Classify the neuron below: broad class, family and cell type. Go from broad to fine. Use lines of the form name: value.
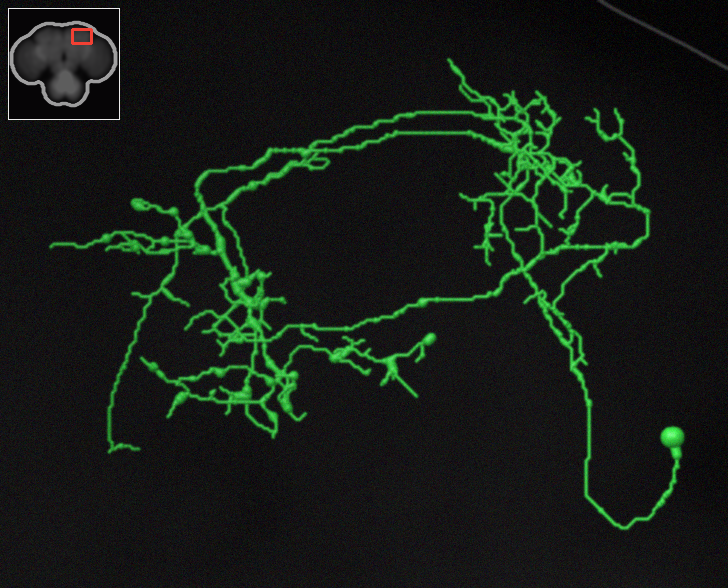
broad class: central-brain intrinsic neuron
family: hemilineage SIPa1_ventral
cell type: CL024_a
